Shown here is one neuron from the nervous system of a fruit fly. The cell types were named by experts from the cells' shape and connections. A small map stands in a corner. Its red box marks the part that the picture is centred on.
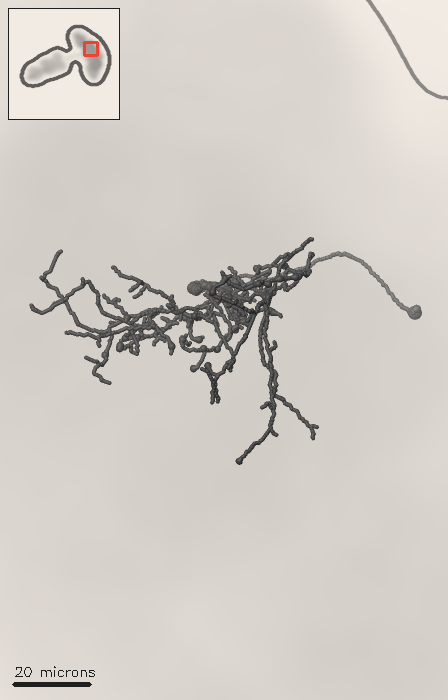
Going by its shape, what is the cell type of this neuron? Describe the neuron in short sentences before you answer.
It is in the brain and does not reach the nerve cord. From left to right in the picture it spans about 100 microns. The picture shows dozens of branch ends. Its broad class is central-brain intrinsic neuron. It is of cell type PVLP005.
